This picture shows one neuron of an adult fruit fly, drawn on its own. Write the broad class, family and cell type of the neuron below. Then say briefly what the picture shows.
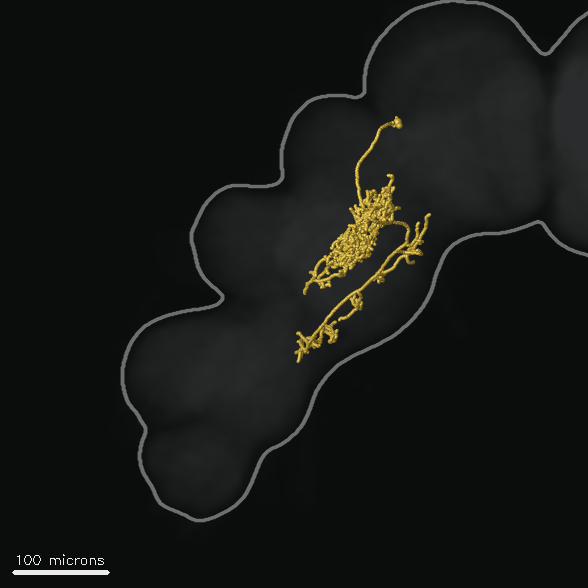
This is a nerve-cord intrinsic neuron. The family is hemilineage 14B. Its cell type is IN14B007. By the scale bar it is about 250 microns tall in this view. In this view it is taller than it is wide.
